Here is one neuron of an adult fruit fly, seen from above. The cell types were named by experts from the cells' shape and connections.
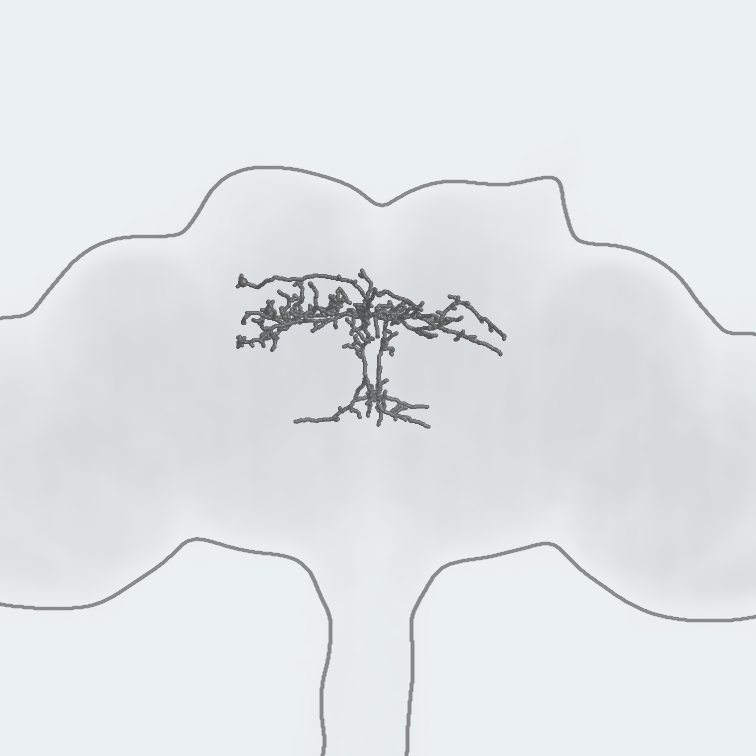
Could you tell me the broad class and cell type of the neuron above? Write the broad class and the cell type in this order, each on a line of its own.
central-brain intrinsic neuron
GNG245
